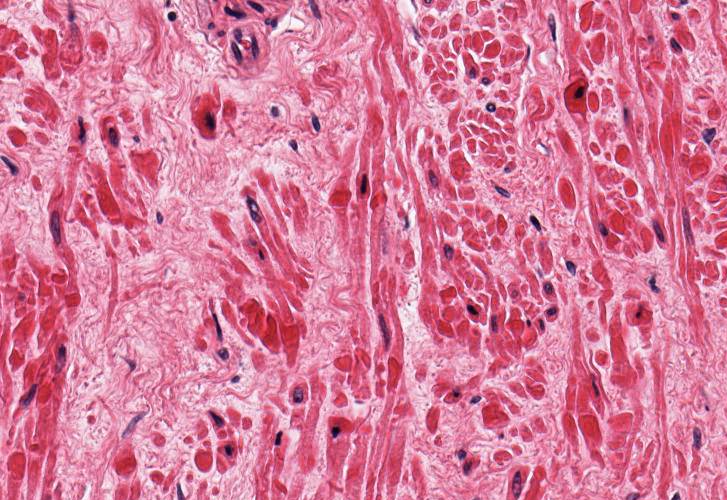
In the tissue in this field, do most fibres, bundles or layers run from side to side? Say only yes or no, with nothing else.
No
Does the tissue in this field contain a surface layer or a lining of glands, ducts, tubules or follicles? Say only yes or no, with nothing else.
No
